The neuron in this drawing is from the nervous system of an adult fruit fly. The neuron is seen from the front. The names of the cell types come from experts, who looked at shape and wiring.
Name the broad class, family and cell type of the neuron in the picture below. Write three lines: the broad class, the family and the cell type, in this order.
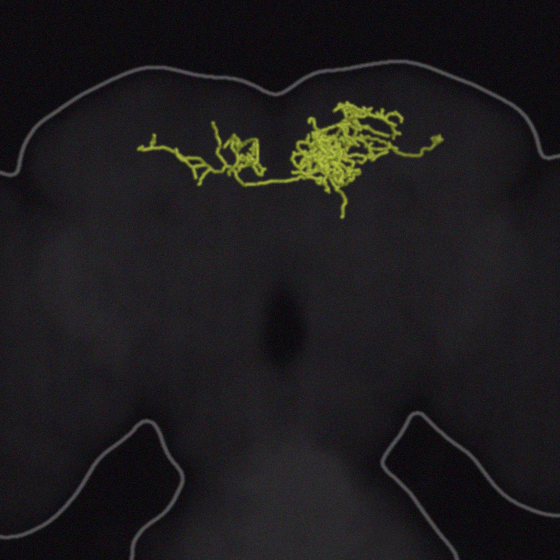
central-brain intrinsic neuron
hemilineage DL2_dorsal
SMP180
